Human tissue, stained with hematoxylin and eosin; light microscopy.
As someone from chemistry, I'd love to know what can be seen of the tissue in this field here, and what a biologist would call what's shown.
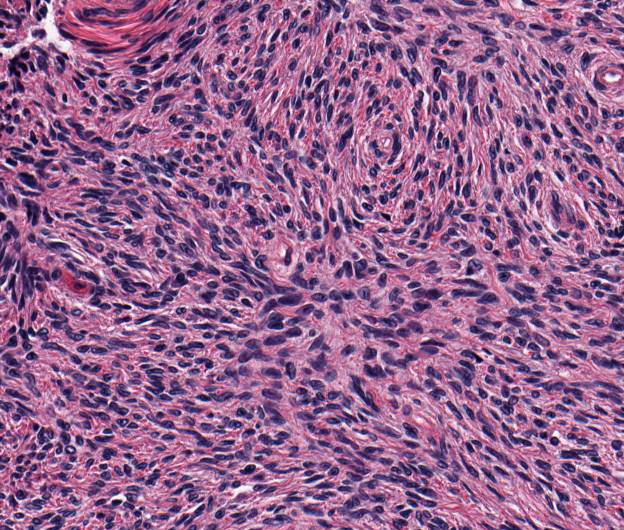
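Densely packed spindle cells fill the field from edge to edge. Arranged in short intersecting fascicles that swirl into whorls. Elongated to oval, dark-staining nuclei. Scant pale pink cytoplasm; cell borders indistinct. Tissue: ovary.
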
